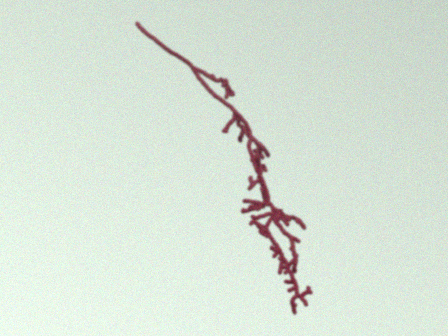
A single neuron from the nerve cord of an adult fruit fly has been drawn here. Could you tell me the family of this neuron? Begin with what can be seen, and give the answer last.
No cell body is drawn. As drawn here it is taller than it is wide. Its broad class is descending neuron. The family is hemilineage LB19.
